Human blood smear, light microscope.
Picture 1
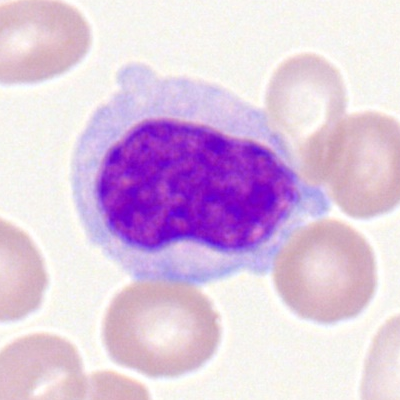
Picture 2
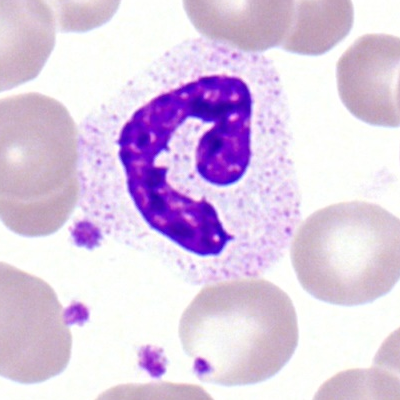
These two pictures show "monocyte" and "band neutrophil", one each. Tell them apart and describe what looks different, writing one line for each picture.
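The cell in picture 1 is a monocyte. No distinct granules are visible in the cytoplasm.
The cell in picture 2 is a band neutrophil. The cytoplasm is evenly sprinkled with fine pink-violet granules.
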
